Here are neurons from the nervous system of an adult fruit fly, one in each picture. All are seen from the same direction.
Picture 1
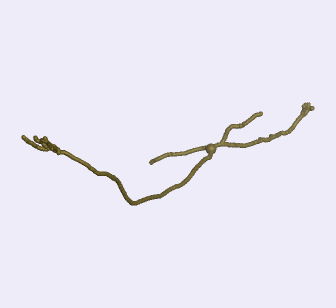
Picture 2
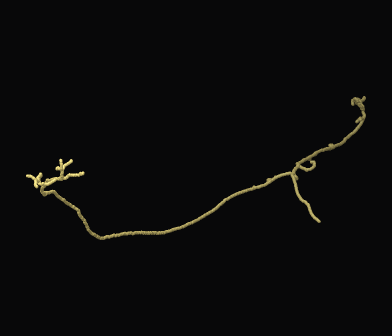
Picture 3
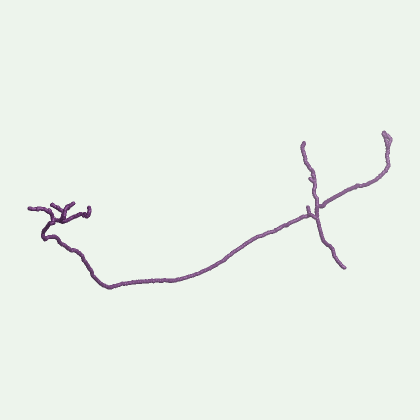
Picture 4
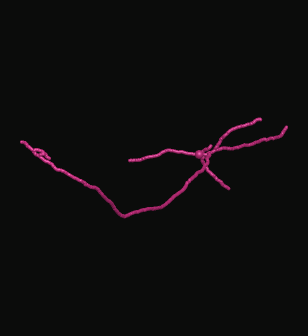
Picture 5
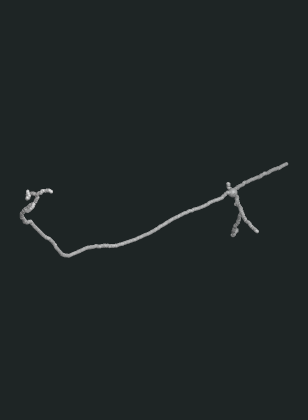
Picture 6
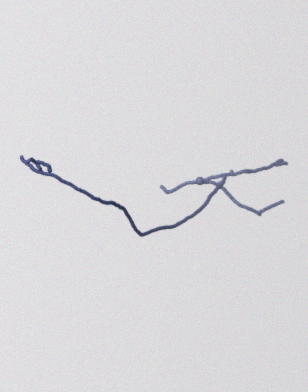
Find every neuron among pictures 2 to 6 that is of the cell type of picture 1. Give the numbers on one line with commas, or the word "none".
2, 3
